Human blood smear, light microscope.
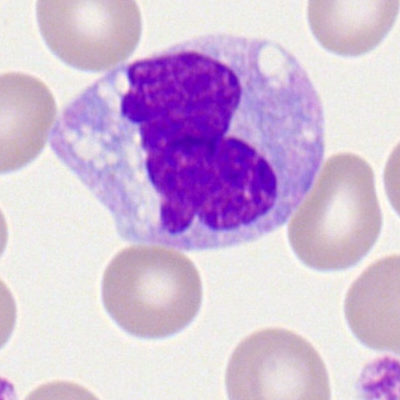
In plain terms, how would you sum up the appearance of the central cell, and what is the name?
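Dark purple and patchy, the chromatin shows small pale gaps. The cytoplasm is widest on the left side of the nucleus, holds several small clear vacuoles and is dusted with fine, faint pinkish granules. This is a monocyte.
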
